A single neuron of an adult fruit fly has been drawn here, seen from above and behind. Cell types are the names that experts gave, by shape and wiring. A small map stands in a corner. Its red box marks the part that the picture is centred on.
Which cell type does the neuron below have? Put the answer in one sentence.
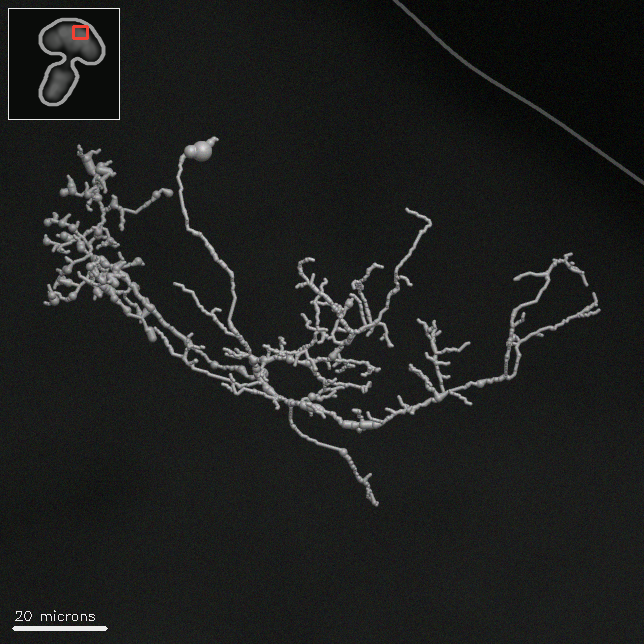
The cell type is SMP533.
